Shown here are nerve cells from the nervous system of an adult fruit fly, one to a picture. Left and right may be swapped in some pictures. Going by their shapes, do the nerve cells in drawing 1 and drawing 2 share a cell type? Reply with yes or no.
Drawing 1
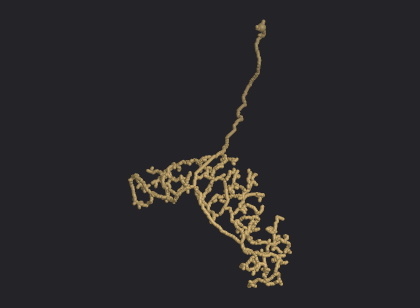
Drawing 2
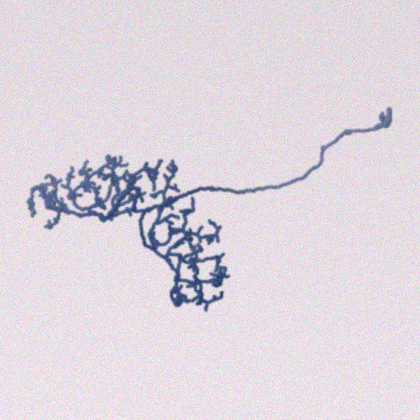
yes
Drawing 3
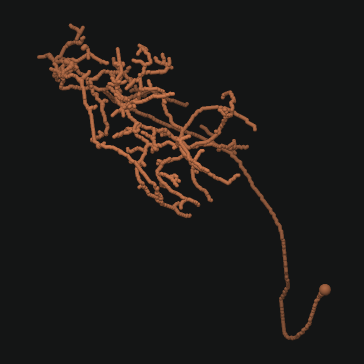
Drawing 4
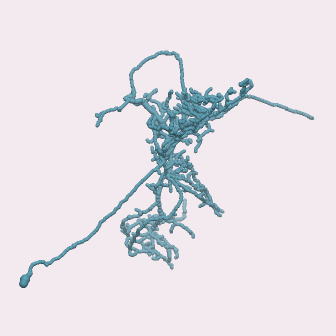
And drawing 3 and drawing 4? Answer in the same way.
no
